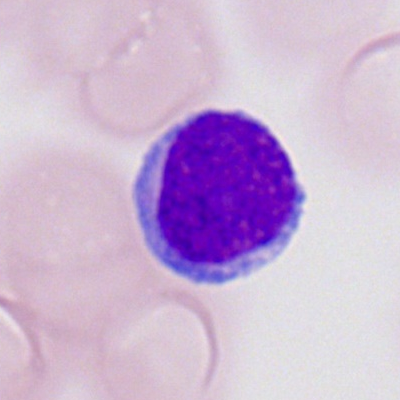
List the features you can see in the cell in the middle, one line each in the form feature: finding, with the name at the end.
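Nucleus: fills most of the cell
Chromatin: dense, dark purple
Granules: no coarse ones in cytoplasm
Vacuoles: none in cytoplasm
Name: lymphocyte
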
